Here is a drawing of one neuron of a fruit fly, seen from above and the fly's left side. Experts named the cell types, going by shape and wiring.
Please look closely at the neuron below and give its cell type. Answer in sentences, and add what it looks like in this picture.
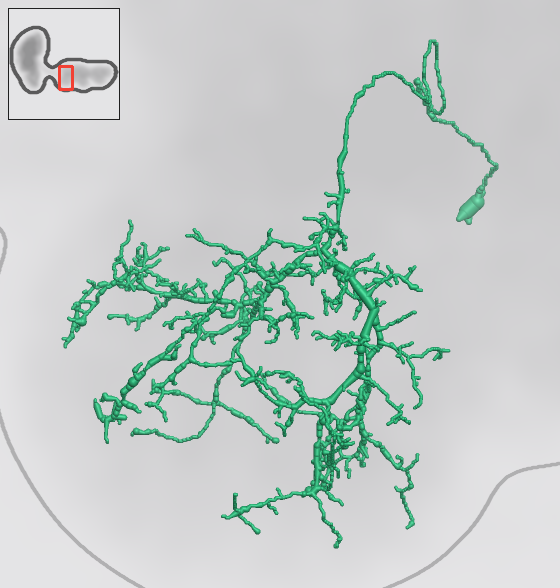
The cell type is IN06B029. It is a nerve-cord intrinsic neuron. It is in the nerve cord and does not reach the brain. More than a hundred branch ends can be seen.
